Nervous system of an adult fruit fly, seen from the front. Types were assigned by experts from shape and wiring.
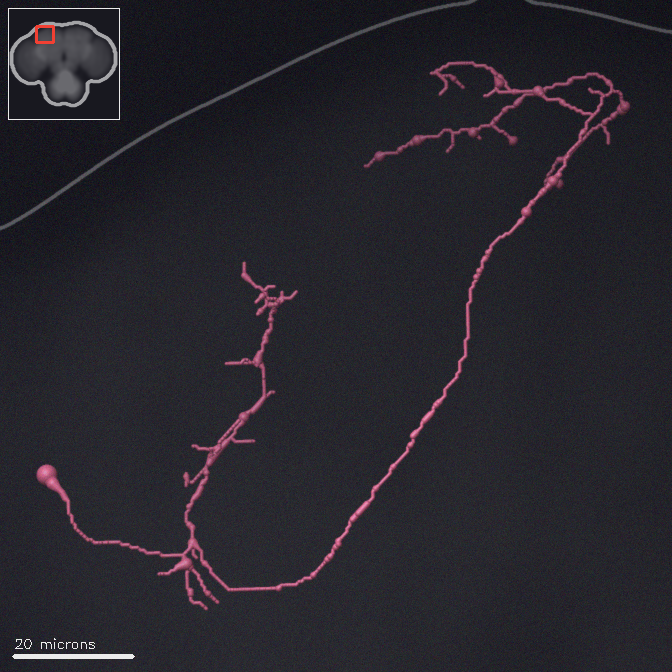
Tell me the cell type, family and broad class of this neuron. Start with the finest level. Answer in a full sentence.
Type CB1923 of hemilineage SLPal2, a central-brain intrinsic neuron.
